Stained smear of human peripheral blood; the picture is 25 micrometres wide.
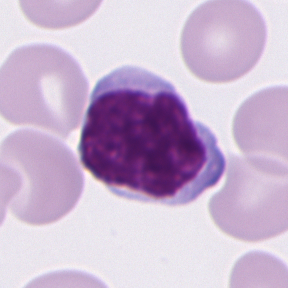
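Typical lymphocyte (central cell). The cell outline is irregular and somewhat angular, not smoothly round. The single unlobed nucleus has a slightly uneven, squarish outline; its dark purple chromatin is coarsely clumped, with small paler patches between clumps. The cytoplasm shows no vacuoles.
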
